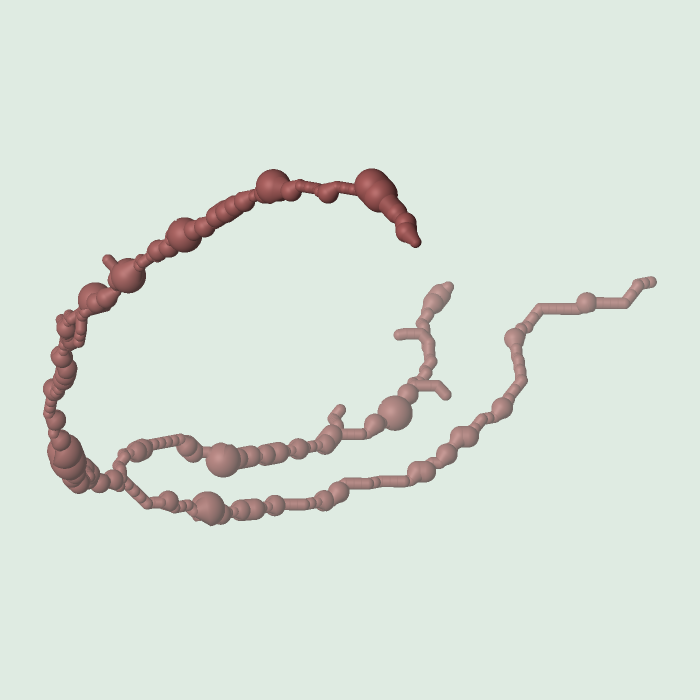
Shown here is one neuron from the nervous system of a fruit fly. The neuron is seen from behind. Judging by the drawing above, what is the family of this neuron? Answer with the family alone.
class mechanosensory tactile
